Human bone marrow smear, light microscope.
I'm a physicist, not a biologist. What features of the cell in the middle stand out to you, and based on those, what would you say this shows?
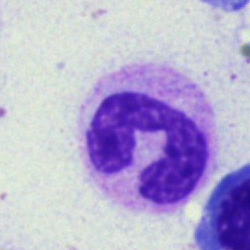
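A round, smooth outline encloses a nucleus that is a single curved band bent into a horseshoe shape. The open side of the horseshoe faces toward the lower left. No vacuoles are seen in the cytoplasm. It is a band neutrophil.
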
